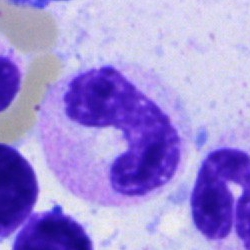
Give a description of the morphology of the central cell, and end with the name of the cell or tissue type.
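Round, I'd say, and smooth at the edge. The nucleus is one curved band, bent into a C, and its deep indentation opens toward the left side of the cell. Its chromatin looks coarse and clumped, with paler patches lying between the dark areas. So this is a band neutrophil.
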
